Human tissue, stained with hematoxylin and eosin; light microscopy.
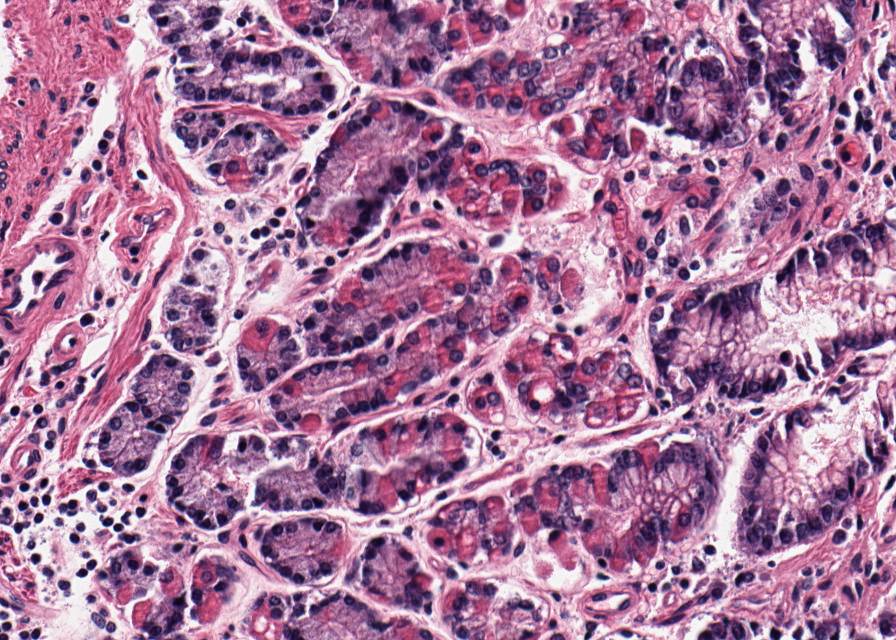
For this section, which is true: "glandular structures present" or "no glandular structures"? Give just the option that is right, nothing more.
Glandular structures present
